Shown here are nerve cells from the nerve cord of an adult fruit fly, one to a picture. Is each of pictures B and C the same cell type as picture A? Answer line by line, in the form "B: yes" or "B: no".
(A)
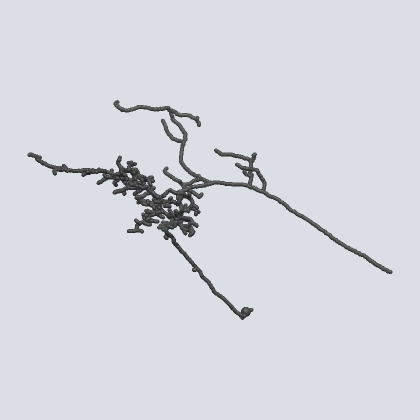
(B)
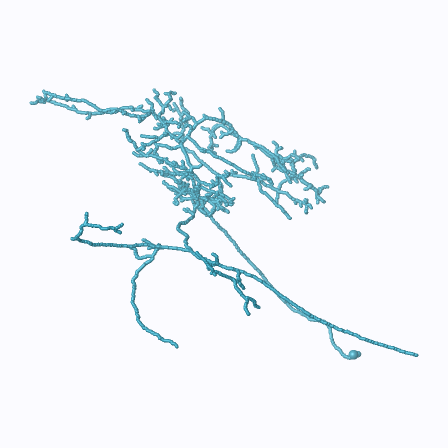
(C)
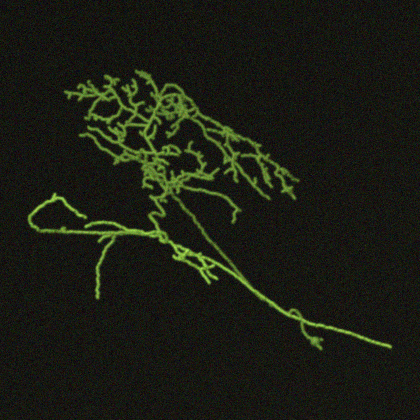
B: no
C: no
